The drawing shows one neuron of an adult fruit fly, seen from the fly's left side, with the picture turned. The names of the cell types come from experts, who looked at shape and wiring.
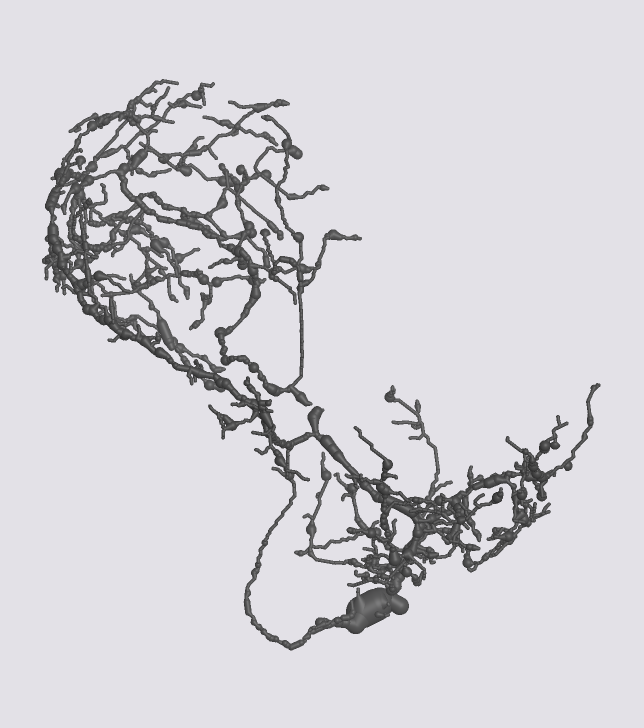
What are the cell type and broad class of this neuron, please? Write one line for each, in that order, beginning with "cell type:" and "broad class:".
cell type: INXXX285
broad class: nerve-cord intrinsic neuron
